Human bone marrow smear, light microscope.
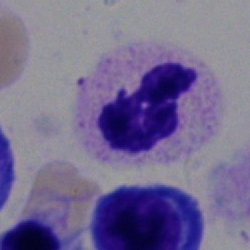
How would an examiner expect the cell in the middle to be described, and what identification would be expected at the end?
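Smooth, roughly round outline here, and the nucleus is an irregular, elongated mass lying diagonally from lower left to upper right. Fine purplish-pink granules are scattered all through the cytoplasm, with no vacuoles. That's a segmented neutrophil.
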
